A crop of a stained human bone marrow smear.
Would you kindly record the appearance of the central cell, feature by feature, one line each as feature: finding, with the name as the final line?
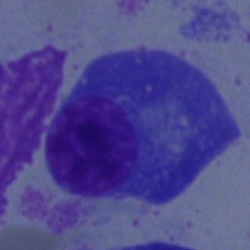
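Chromatin: dense and dark purple, darkest toward the middle of the nucleus
Cytoplasm: abundant, taking up more of the cell than the nucleus
Cytoplasm colour: deep blue
Paler zone: in the cytoplasm, to the right of the nucleus
Name: plasma cell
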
